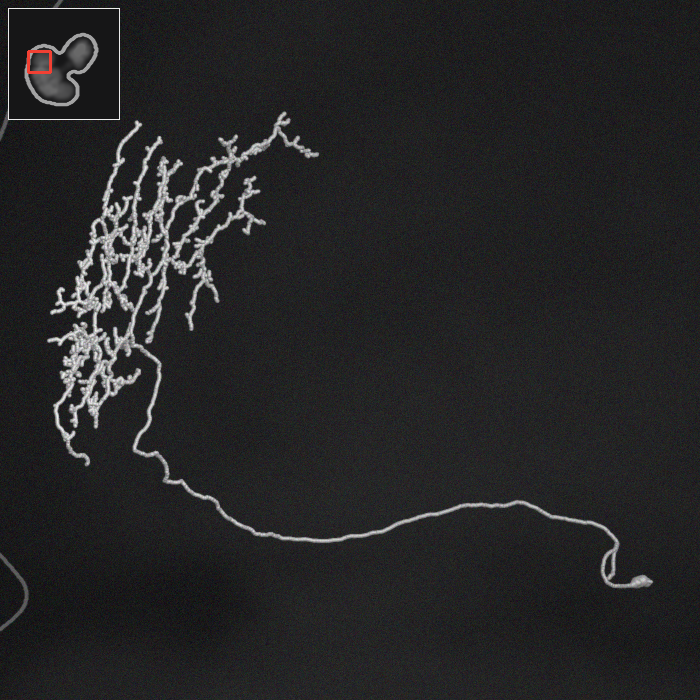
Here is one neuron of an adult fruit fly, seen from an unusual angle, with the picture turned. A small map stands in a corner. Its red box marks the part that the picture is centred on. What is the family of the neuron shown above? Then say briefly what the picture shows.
Its family is Cm. Its broad class is optic-lobe intrinsic neuron. The cell body can be seen at the lower right of the picture. Dozens of branch ends can be seen.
